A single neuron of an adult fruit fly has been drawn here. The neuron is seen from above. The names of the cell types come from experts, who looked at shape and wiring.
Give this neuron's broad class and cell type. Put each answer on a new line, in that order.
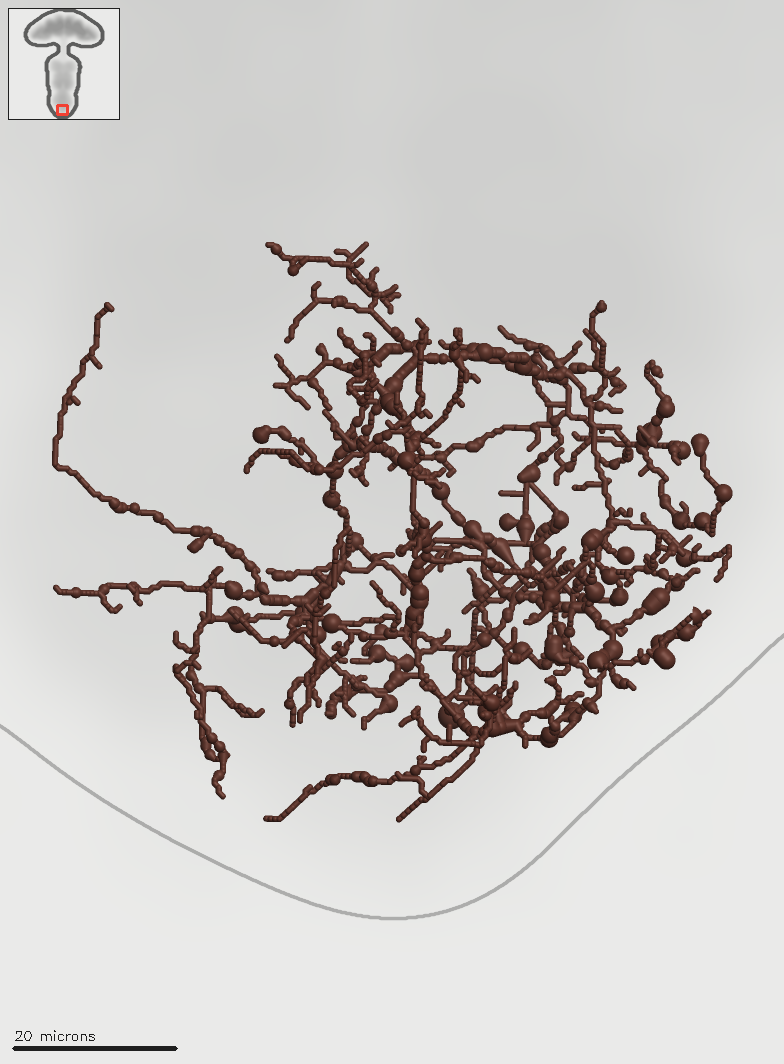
nerve-cord intrinsic neuron
INXXX473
